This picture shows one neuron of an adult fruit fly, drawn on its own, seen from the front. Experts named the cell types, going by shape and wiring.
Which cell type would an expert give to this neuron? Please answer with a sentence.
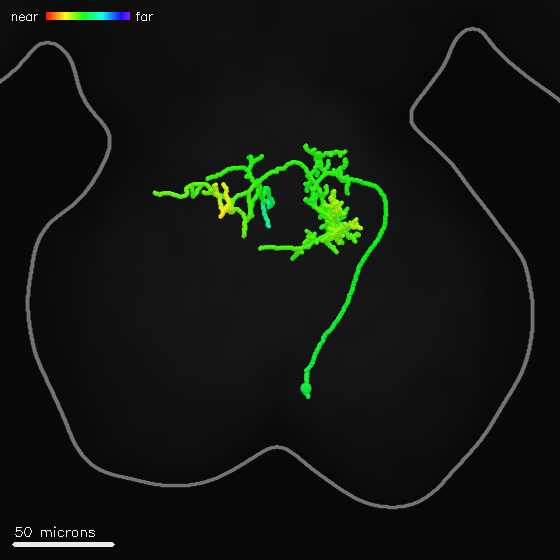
The cell type is IN06A065.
